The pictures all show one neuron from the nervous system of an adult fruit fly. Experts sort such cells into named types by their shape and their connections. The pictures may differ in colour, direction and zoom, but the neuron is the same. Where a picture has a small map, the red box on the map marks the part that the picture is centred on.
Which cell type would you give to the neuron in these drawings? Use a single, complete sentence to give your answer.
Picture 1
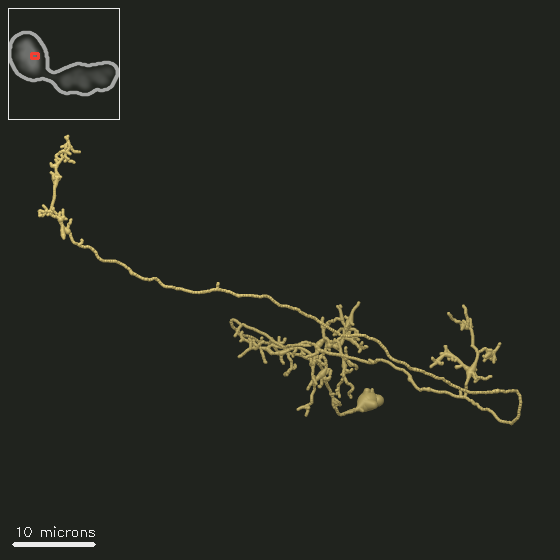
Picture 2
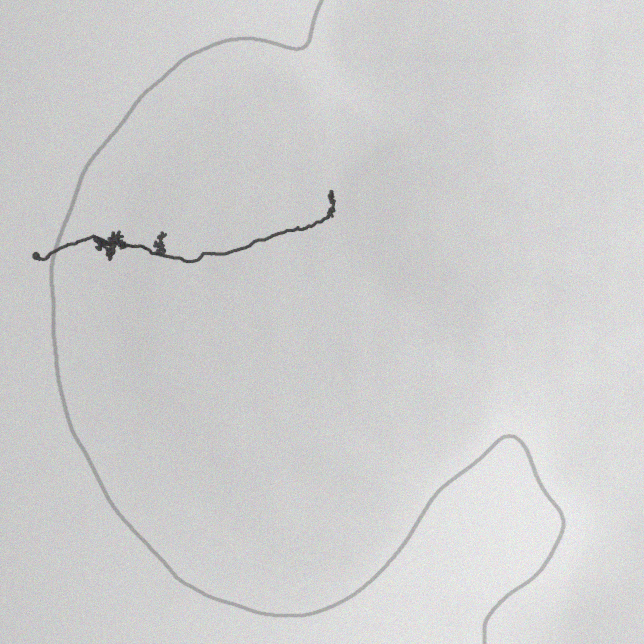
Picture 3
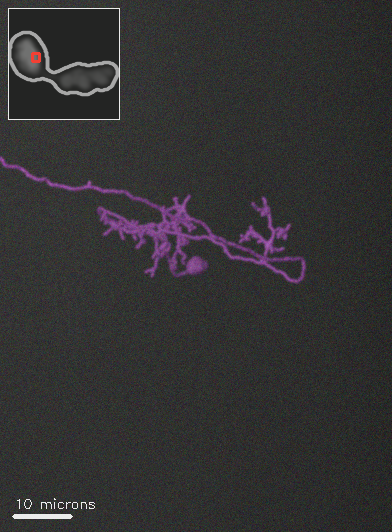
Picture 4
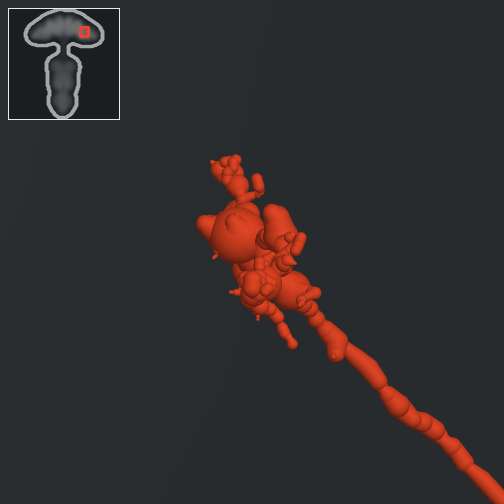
It is Tm20 that is the cell type of the neuron.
